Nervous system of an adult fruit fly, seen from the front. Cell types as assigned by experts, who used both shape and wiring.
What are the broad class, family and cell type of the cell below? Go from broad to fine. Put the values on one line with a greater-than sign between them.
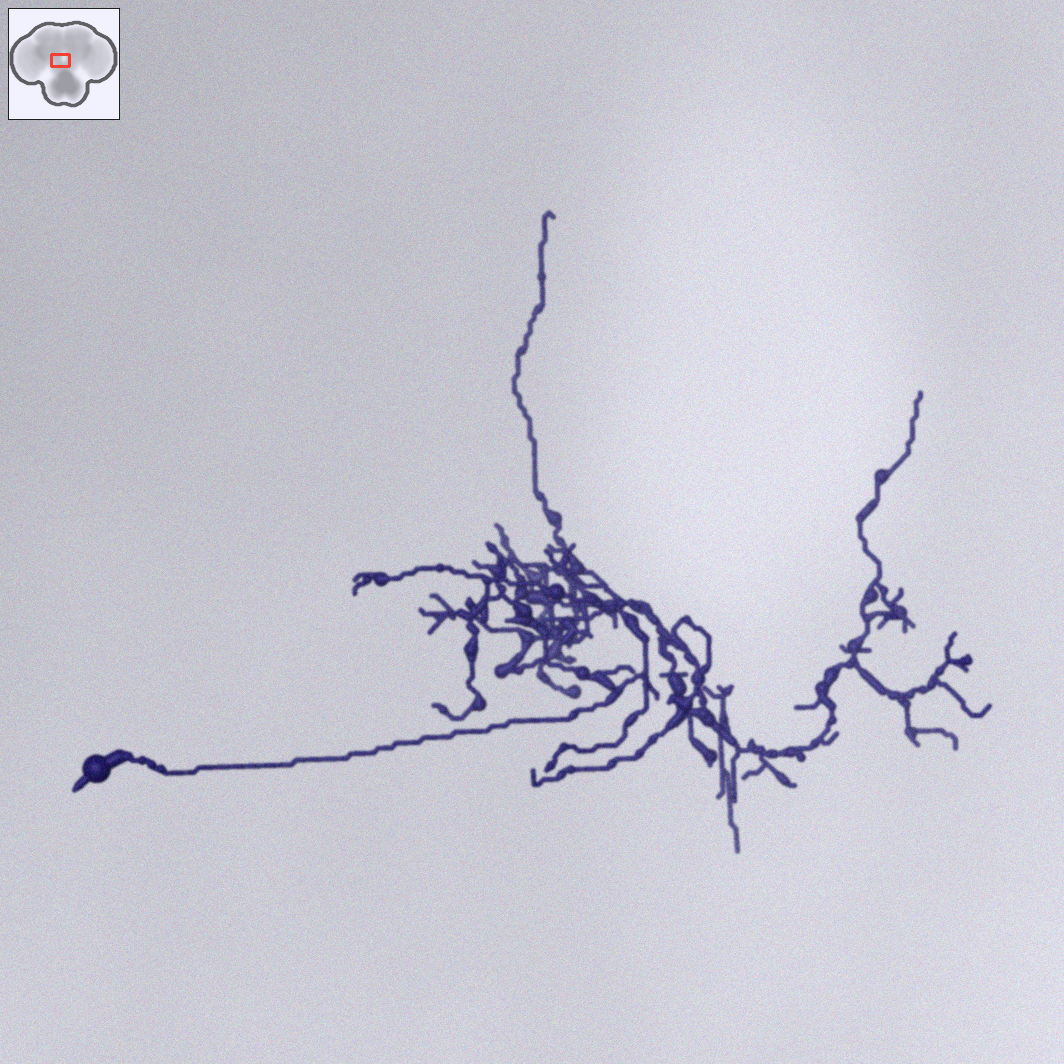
central-brain intrinsic neuron > hemilineage TRdl_a > PRW035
